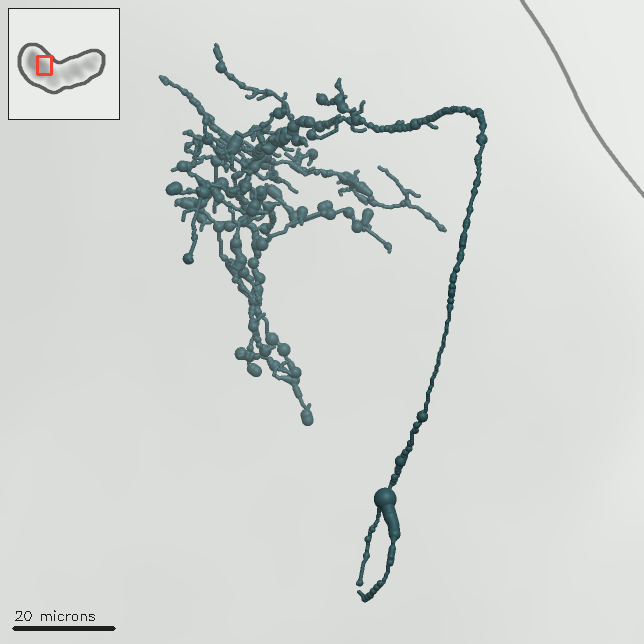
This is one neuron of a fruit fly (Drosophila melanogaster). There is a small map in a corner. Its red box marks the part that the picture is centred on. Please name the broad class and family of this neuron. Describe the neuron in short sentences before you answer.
The cell body can be seen at the bottom of the picture. From top to bottom in the picture it spans about 110 microns. The picture shows dozens of branch ends. It is a central-brain intrinsic neuron. Its family is hemilineage SLPav2.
